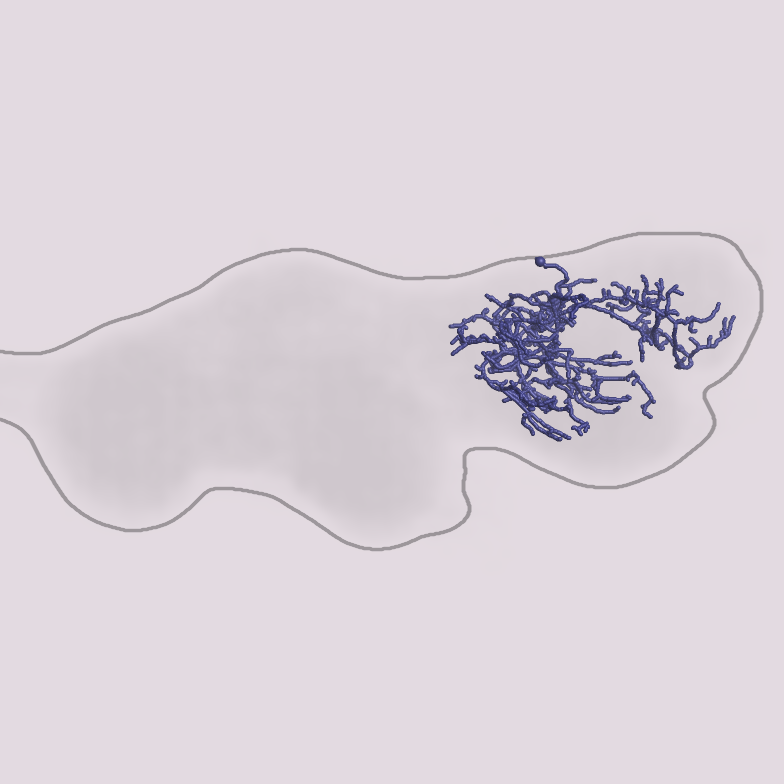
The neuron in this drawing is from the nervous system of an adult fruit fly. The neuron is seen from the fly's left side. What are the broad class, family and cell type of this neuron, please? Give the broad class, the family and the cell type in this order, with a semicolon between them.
nerve-cord intrinsic neuron; hemilineage 09A; IN09A015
